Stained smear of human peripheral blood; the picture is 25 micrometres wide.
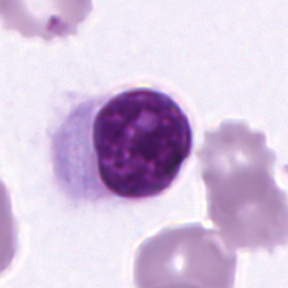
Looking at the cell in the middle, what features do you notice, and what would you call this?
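The cell measures about 13 by 10 micrometres. Its nucleus is round in outline, about 9 micrometres across, fills about 60% of the cell's area and lies toward the right of the cell, so that most of the pale greyish blue cytoplasm lies on its left side. The chromatin is dark purple and coarsely clumped, with lighter gaps between the clumps, and a pale rounded patch lies near the centre of the nucleus. Answer: plasma cell.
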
